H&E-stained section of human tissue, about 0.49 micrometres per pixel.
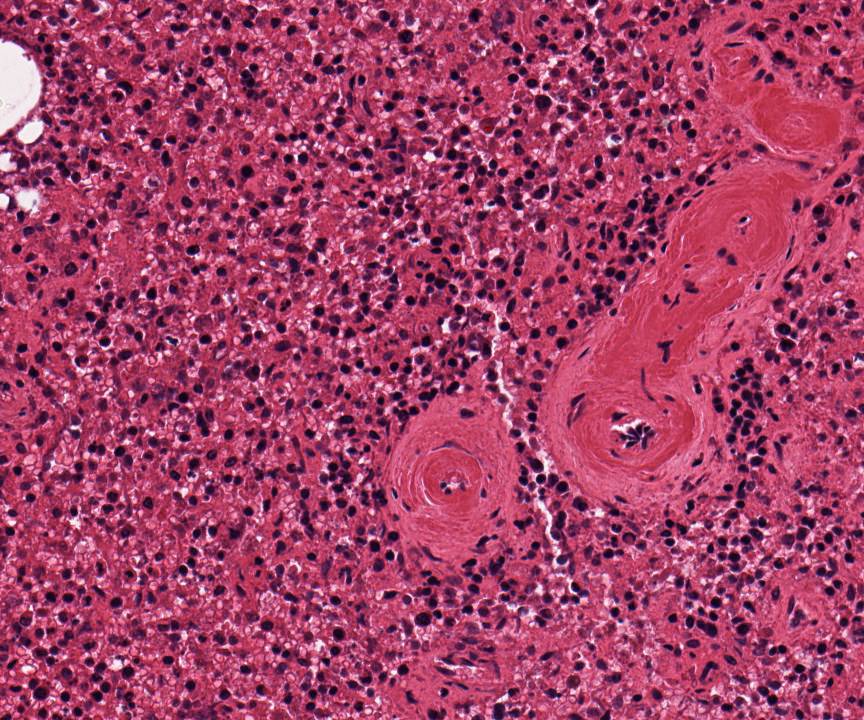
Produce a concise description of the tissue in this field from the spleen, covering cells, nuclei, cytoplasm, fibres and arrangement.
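Concentric, layered pink fibrous rings around small central vessels lie in a line from the field's centre toward the upper right. Their collagen fibres and flattened, elongated nuclei run circumferentially, like onion-skin layers. The central lumens are narrow, almost pinpoint. No epithelium or glands are present.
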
